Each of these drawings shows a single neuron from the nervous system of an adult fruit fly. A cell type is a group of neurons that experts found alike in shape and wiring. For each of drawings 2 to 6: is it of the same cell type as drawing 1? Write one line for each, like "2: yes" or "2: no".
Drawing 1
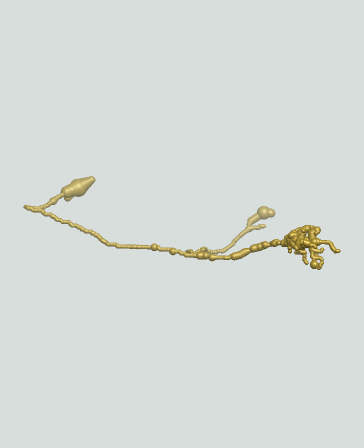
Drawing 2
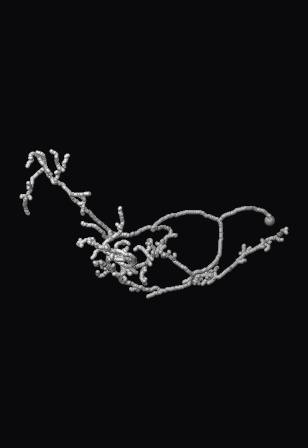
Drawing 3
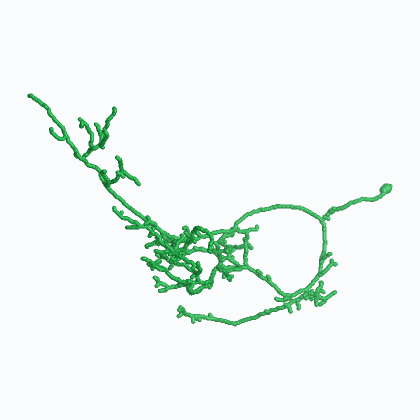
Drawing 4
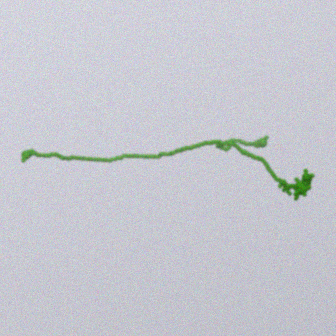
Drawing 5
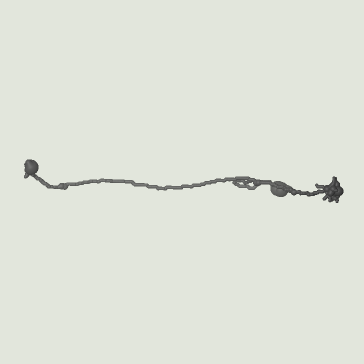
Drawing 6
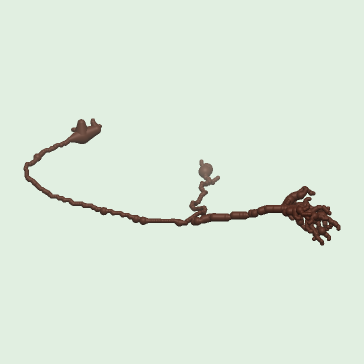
2: no
3: no
4: no
5: no
6: yes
